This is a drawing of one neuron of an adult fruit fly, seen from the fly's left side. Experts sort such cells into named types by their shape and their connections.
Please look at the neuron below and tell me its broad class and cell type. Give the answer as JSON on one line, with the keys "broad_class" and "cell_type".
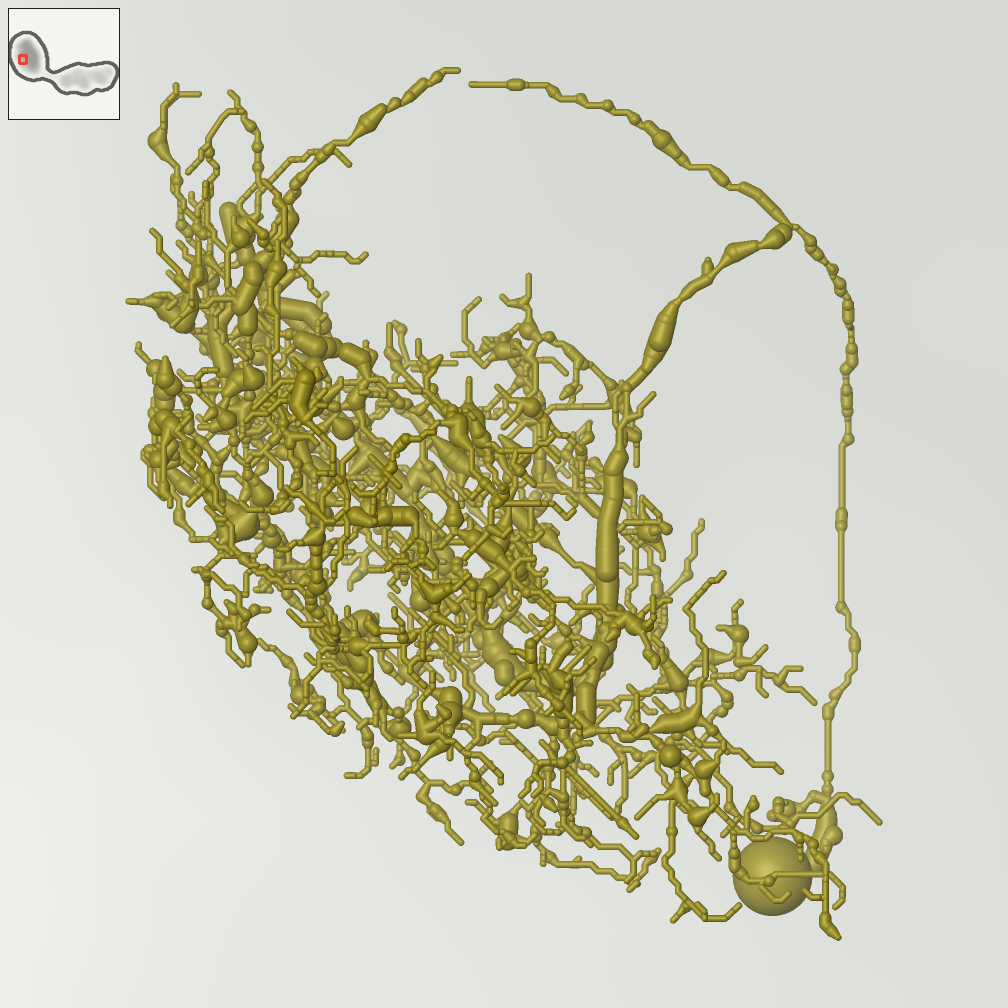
{"broad_class": "central-brain intrinsic neuron", "cell_type": "AVLP400"}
